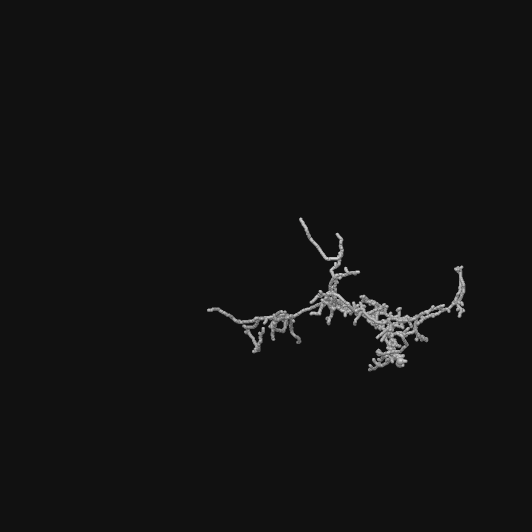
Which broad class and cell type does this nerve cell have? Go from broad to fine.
central-brain intrinsic neuron; PLP218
